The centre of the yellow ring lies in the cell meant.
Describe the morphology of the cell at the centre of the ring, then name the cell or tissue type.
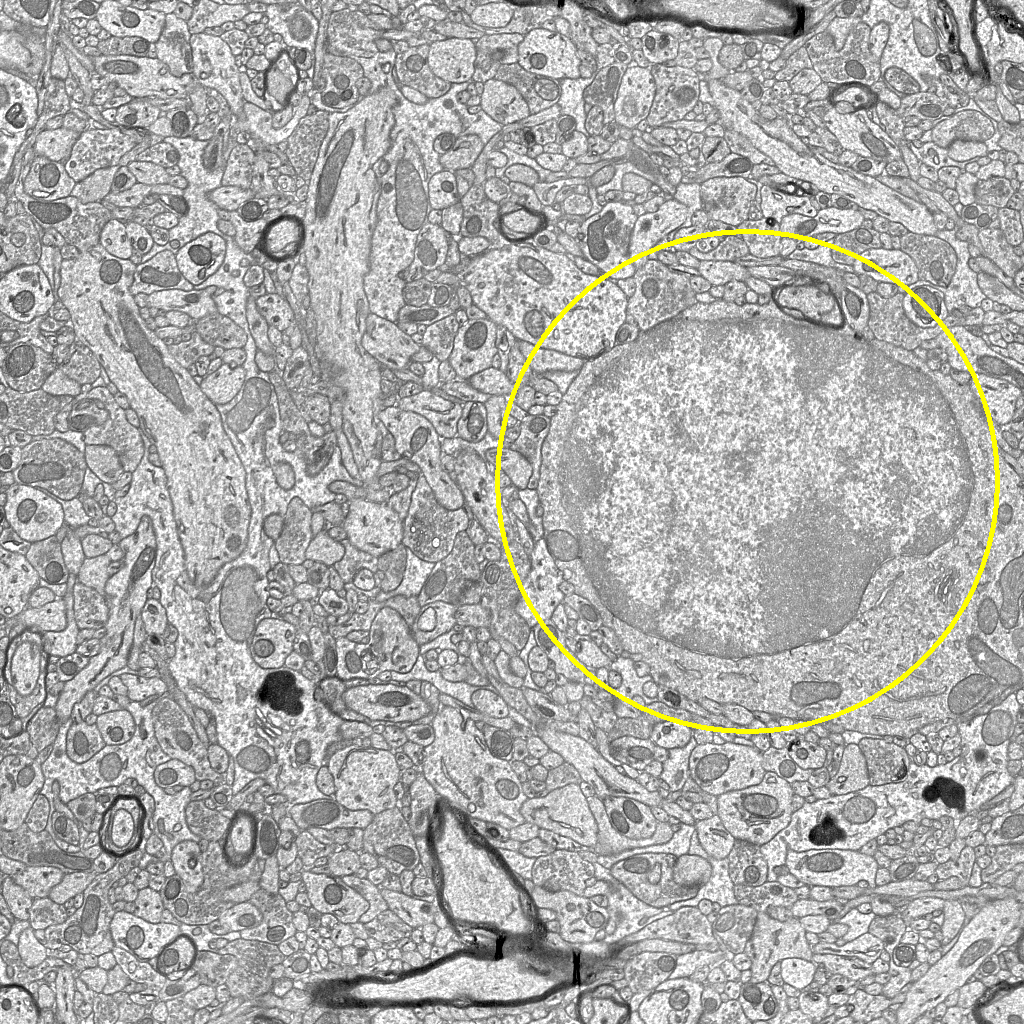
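First, the nucleus is a large oval lying wholly inside the ring. Next, the cytoplasm of the body holds only a few mitochondria. Last, a myelinated axon lies against its top edge. This is an oligodendrocyte.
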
